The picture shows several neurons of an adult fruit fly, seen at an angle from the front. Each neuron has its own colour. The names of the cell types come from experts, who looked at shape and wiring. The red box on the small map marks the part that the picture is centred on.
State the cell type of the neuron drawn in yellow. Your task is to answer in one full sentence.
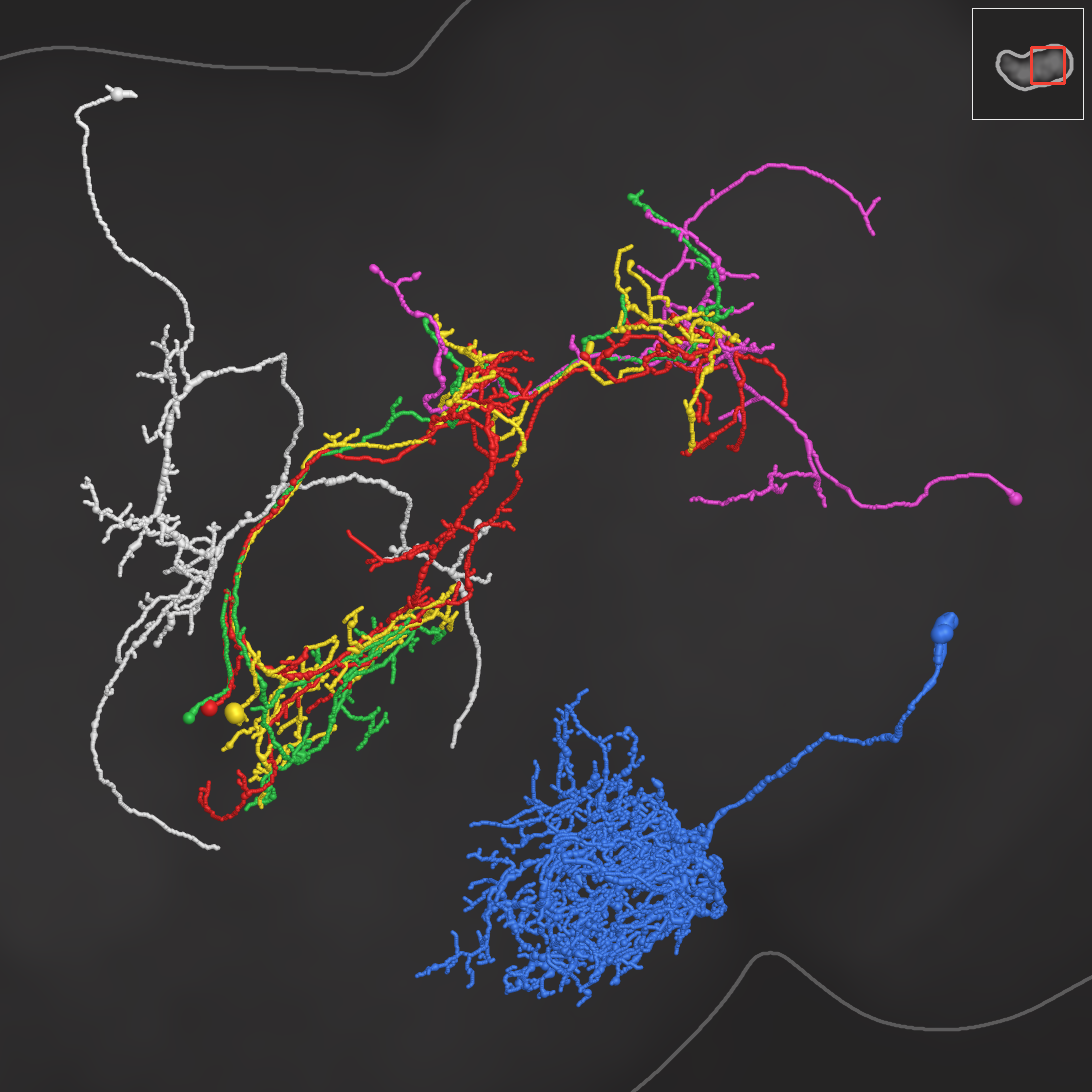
The cell type this neuron represents is CRE068.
